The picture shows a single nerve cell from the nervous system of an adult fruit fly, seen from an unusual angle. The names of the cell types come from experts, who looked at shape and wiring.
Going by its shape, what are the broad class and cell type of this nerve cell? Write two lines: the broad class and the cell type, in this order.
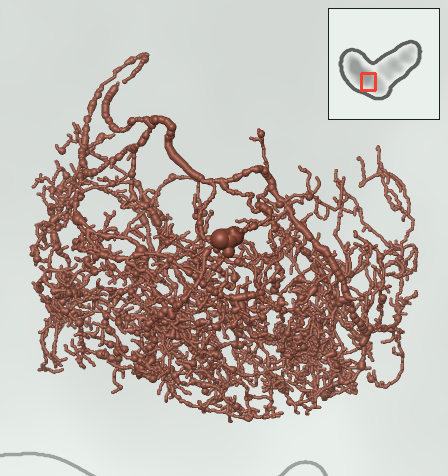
central-brain intrinsic neuron
AVLP213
